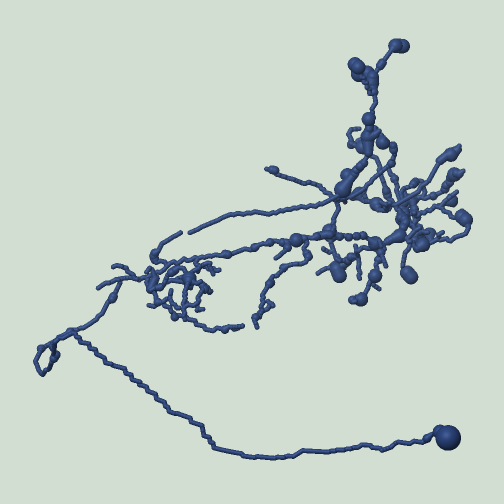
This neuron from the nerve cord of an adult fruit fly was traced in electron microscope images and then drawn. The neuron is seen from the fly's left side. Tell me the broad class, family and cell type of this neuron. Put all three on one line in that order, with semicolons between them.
nerve-cord intrinsic neuron; hemilineage 14A; IN14A110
